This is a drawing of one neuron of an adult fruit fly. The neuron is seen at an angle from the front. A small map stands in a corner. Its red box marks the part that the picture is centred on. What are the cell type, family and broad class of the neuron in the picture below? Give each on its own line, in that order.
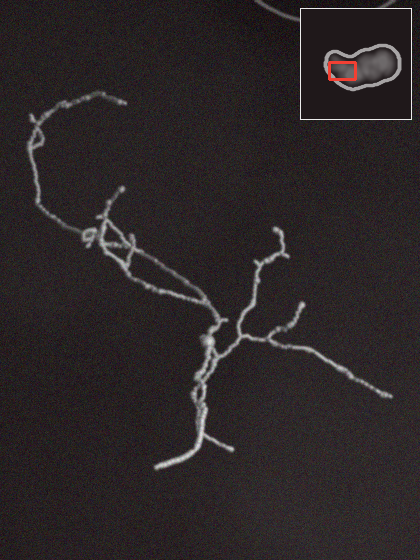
SNpp11
class mechanosensory proprioceptive
sensory neuron entering the nerve cord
